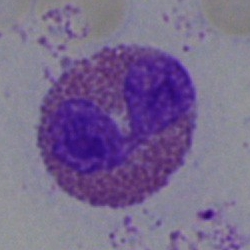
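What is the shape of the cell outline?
Roughly round.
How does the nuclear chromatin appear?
Dense and dark purple.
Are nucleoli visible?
No, none are visible.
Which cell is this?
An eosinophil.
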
